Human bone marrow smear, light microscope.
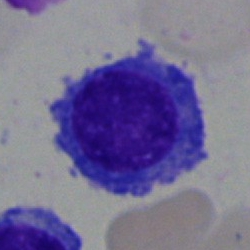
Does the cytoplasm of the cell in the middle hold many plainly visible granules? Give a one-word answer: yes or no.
No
